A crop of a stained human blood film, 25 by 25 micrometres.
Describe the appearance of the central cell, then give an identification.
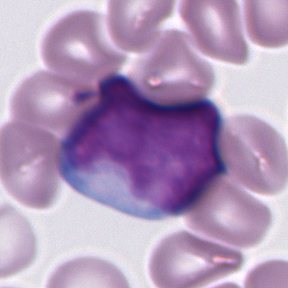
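Most of the cell is taken up by its nucleus. The cytoplasm stains pale blue and is broadest at the lower left of the cell. No granules are visible in the cytoplasm. This cell is a myeloblast.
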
